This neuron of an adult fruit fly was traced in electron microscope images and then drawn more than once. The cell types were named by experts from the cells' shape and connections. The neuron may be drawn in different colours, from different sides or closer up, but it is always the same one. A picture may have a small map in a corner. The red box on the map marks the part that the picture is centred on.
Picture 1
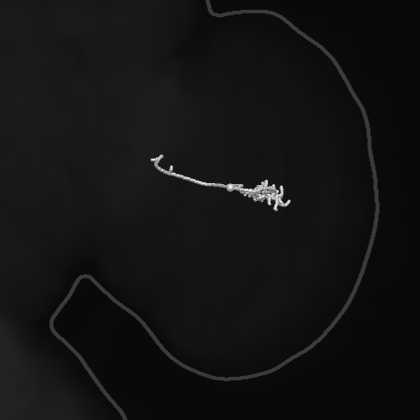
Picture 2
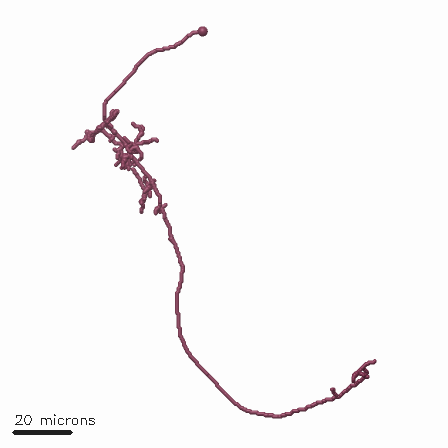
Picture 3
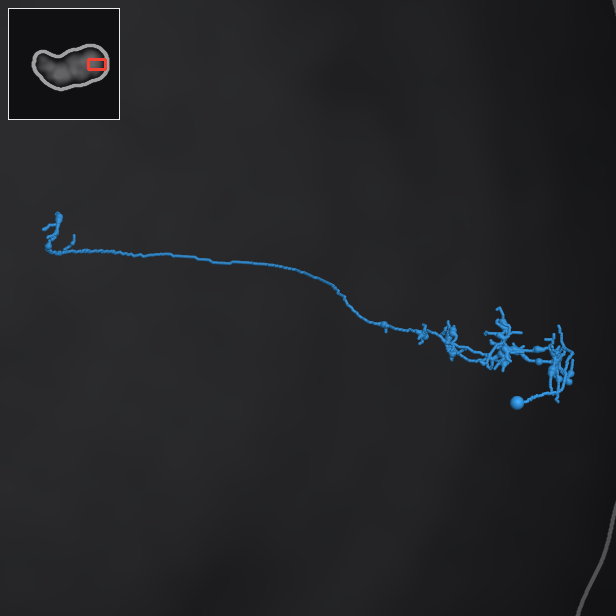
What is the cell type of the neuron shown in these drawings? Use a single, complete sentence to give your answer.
So far as cell type goes, this neuron is Tm5c.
